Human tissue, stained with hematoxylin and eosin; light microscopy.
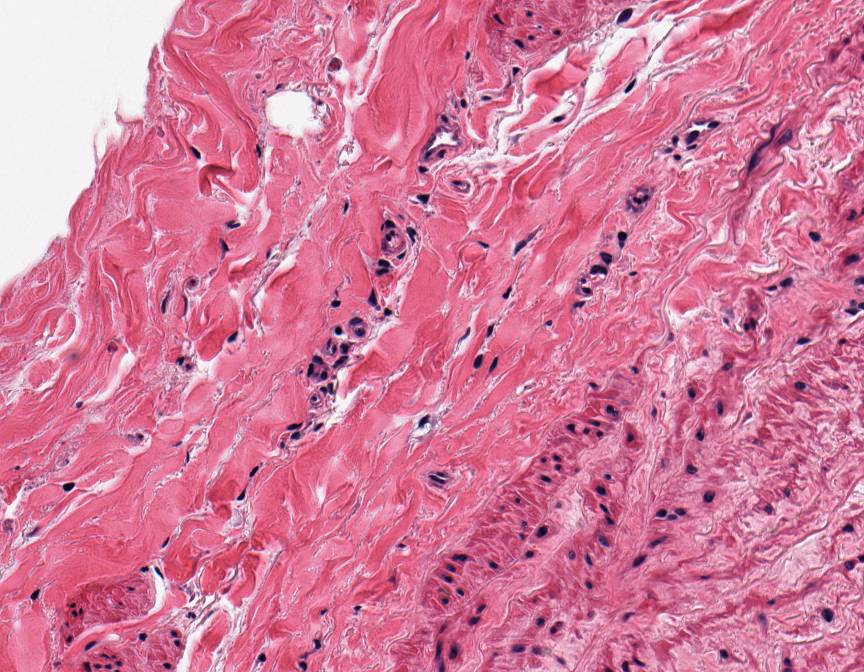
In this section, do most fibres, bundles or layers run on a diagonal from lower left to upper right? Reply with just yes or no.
Yes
